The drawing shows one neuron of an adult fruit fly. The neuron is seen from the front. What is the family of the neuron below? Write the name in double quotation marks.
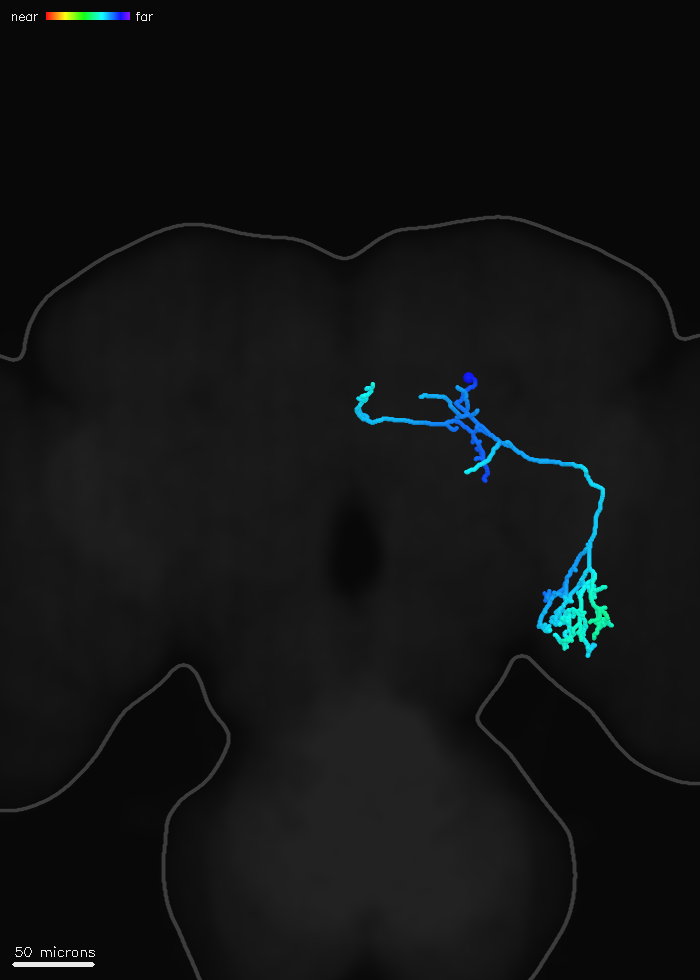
"hemilineage PSp3"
